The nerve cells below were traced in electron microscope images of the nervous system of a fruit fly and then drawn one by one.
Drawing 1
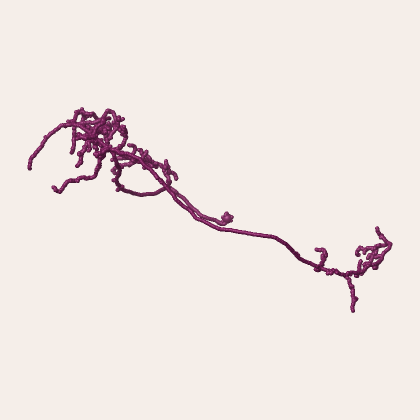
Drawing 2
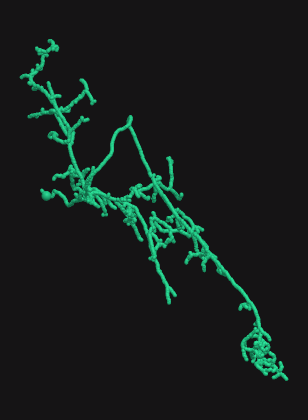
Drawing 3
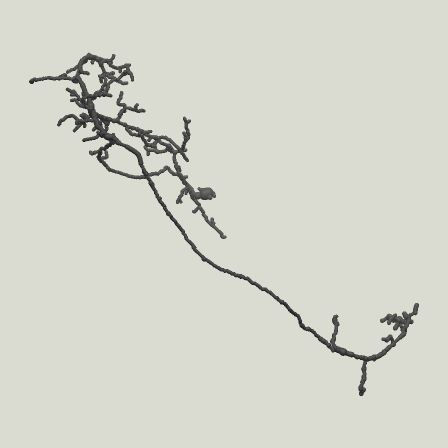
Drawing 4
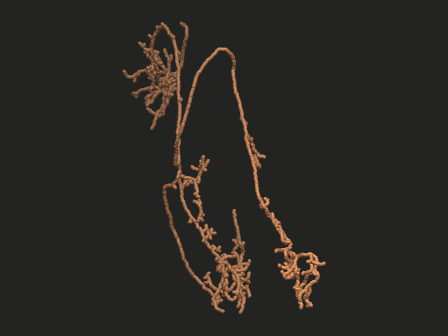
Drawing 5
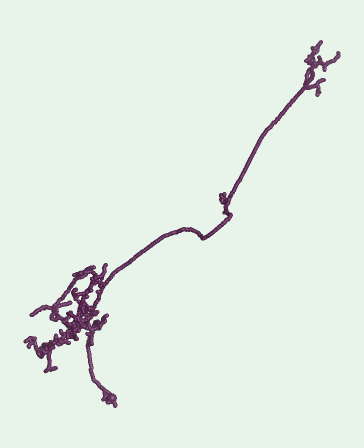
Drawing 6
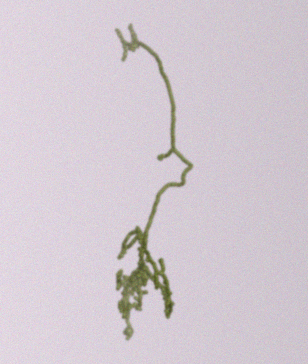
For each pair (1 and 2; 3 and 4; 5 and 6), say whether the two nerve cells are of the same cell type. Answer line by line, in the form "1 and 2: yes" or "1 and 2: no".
1 and 2: no
3 and 4: no
5 and 6: yes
